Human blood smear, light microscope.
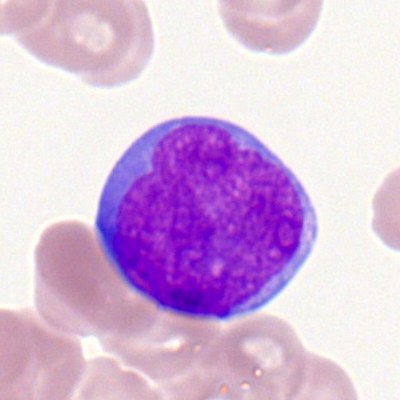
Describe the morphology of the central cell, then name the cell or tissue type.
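Look first at the nucleus: it fills most of the cell and has a notch in its upper edge. Now the chromatin, which is finely granular, without any coarse dark clumps. Around it the cytoplasm makes a narrow rim, widest on the left side. What you have here is a myeloblast.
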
